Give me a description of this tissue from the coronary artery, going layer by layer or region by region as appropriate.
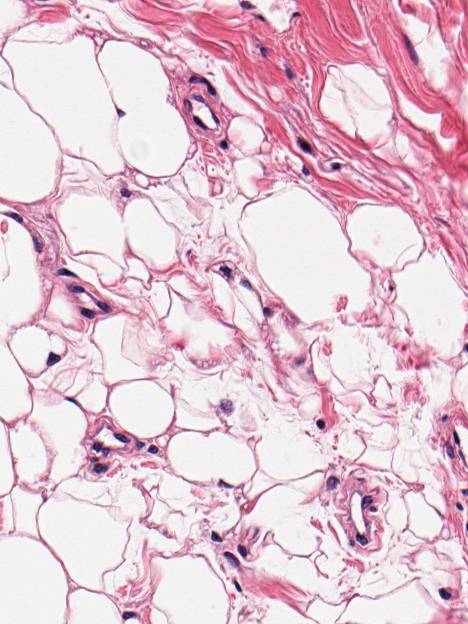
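I can only find a few fat cell nuclei, and they're flattened against the cell edge. Between the fat cells lies loose, delicate fibrous stroma with scattered dark spindle-shaped nuclei. A band of dense pink wavy collagen crosses the upper right corner obliquely. Near the bottom, right of centre, sits a small thin-walled vessel, narrow lumen lined by a few nuclei.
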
